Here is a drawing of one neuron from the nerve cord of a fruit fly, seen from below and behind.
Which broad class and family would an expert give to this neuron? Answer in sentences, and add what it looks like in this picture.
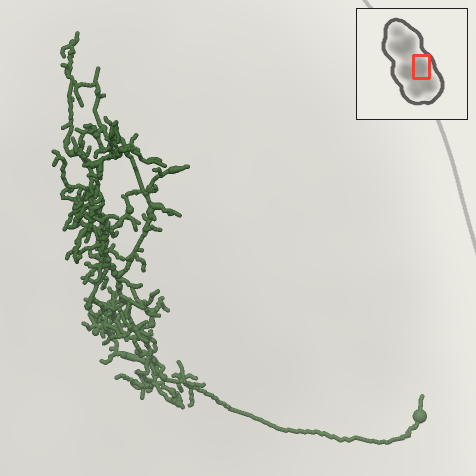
Its broad class is nerve-cord intrinsic neuron. Its family is hemilineage 09A. Dozens of branch ends can be seen. As drawn here it is about as wide as it is tall.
